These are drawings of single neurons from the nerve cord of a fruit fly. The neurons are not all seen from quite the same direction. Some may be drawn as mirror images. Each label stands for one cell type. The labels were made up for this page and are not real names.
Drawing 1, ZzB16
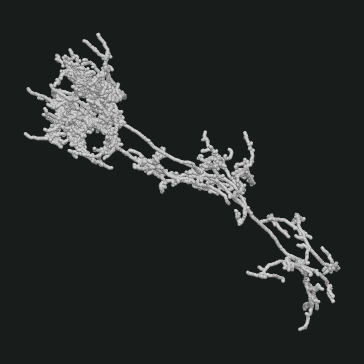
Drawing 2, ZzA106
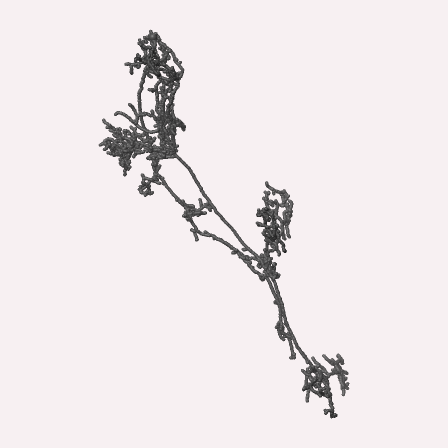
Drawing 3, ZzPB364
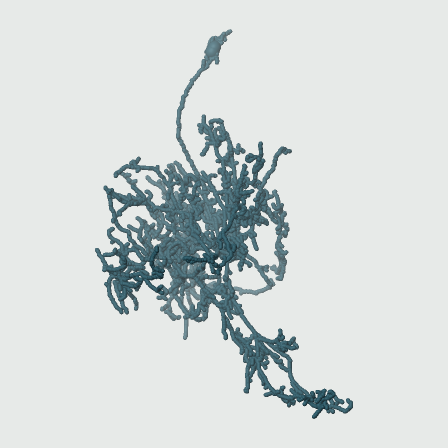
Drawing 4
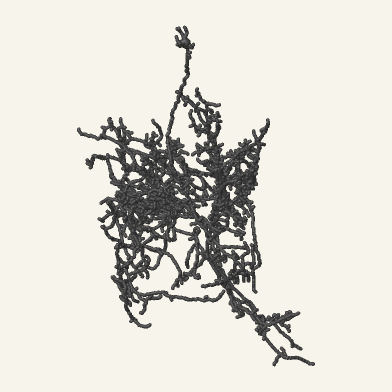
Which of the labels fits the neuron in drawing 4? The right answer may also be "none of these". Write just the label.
ZzPB364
